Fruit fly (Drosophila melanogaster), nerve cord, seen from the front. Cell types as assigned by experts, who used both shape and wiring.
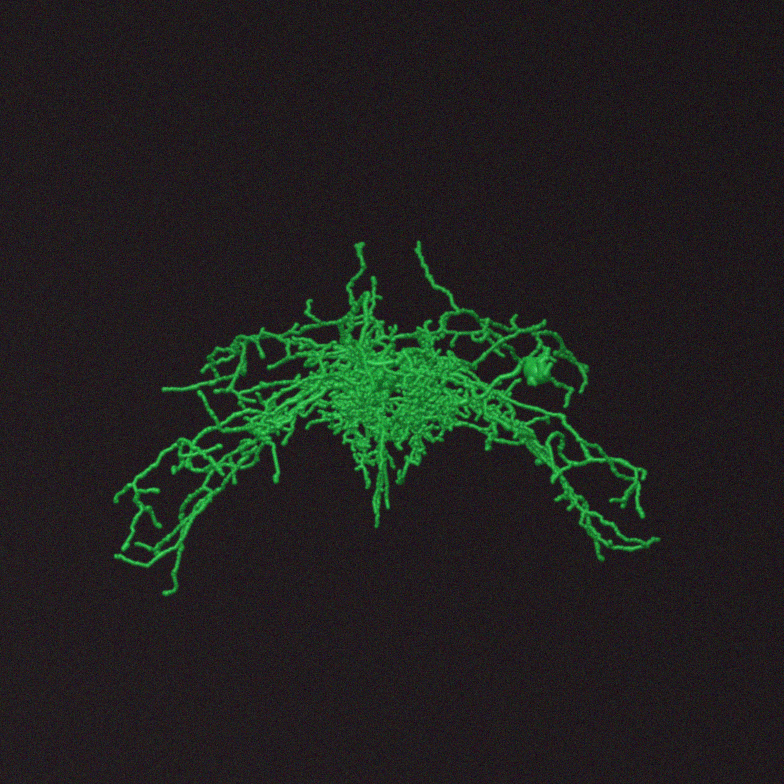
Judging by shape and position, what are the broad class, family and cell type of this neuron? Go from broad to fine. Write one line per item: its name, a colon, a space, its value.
broad class: ascending neuron
family: hemilineage 18B
cell type: AN18B001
